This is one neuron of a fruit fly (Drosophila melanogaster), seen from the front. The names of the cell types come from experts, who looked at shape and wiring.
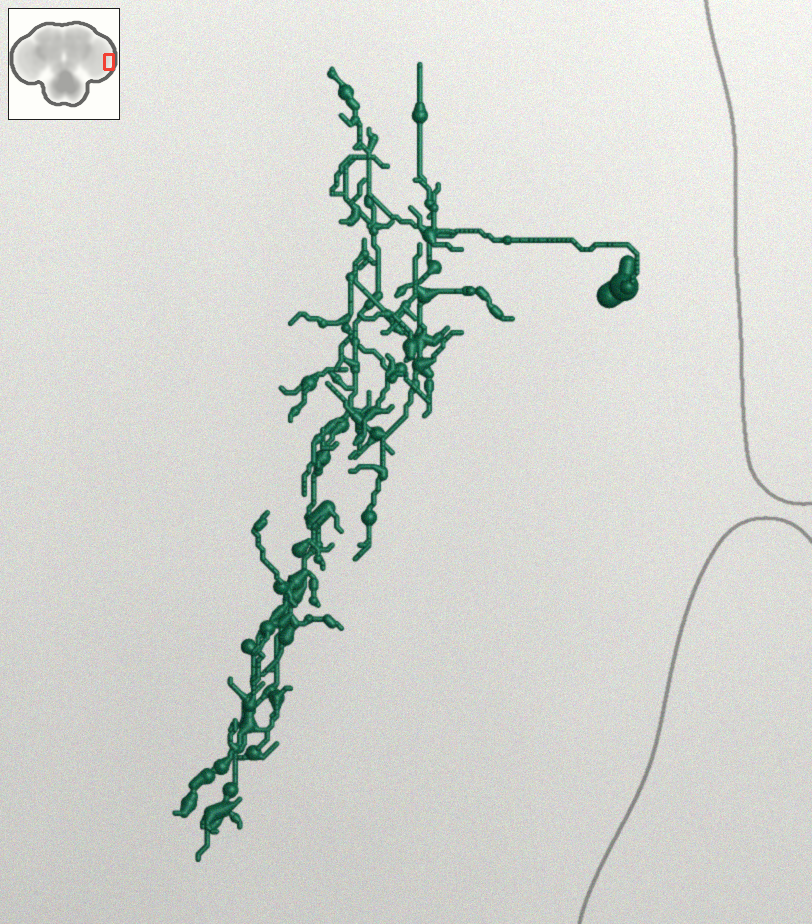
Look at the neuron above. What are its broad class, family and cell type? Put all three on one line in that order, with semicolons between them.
optic-lobe intrinsic neuron; Cm; Cm7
